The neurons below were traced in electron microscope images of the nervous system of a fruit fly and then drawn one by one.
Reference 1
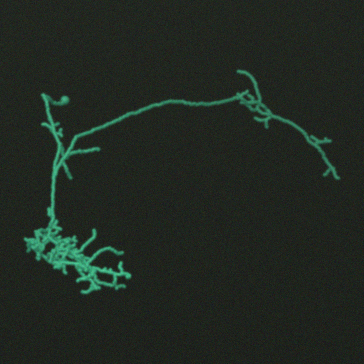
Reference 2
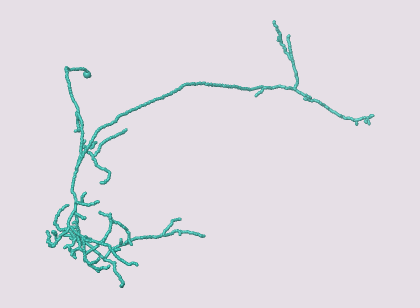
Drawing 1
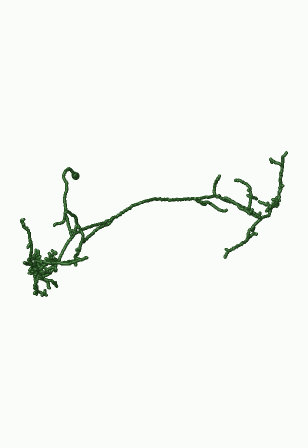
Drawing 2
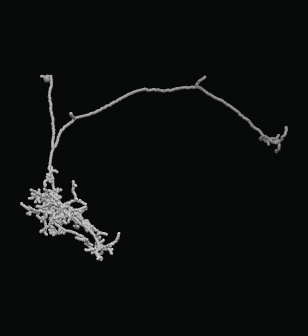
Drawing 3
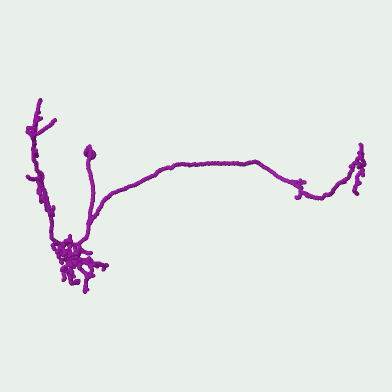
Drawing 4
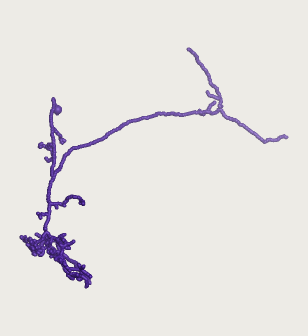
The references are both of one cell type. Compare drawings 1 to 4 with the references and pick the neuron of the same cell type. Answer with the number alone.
4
